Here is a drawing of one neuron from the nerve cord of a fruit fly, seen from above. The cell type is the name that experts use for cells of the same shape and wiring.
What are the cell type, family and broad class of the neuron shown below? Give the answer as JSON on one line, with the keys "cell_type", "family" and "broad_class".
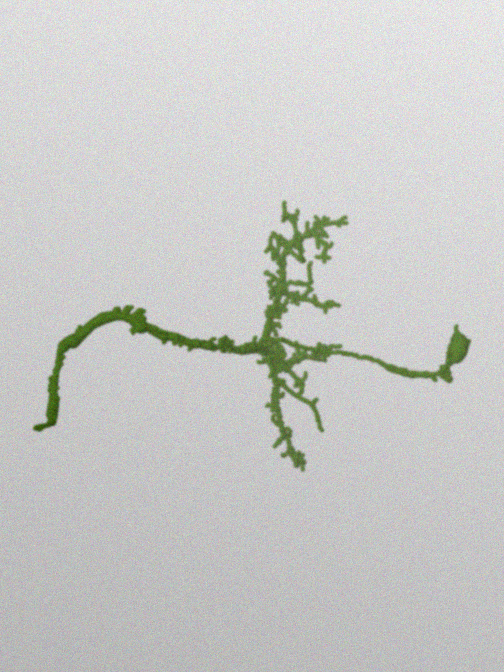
{"cell_type": "PSI", "family": "hemilineage 18B", "broad_class": "efferent neuron of the nerve cord"}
